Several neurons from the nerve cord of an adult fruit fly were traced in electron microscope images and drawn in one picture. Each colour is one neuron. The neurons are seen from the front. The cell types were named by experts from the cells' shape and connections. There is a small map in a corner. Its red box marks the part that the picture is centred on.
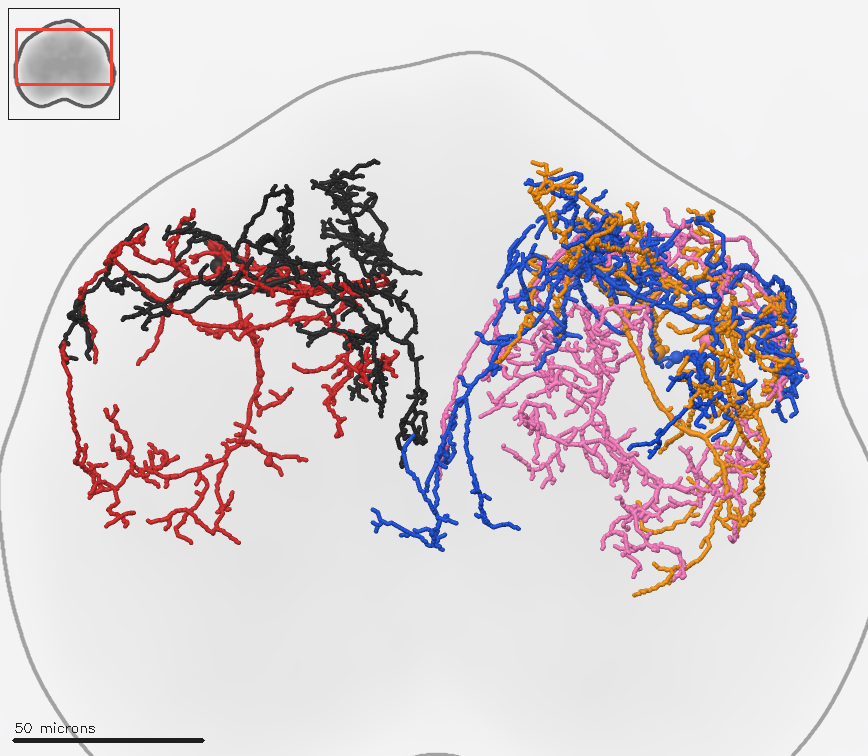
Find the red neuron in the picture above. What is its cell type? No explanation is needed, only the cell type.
IN03A064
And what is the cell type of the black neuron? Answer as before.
IN03A082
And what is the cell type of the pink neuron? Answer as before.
IN19A044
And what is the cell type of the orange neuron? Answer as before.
IN03A036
